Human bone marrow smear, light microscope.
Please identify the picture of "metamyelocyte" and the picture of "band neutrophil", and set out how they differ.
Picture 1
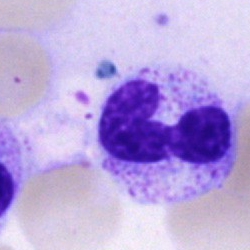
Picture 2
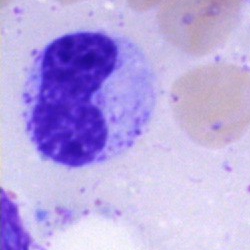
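The band neutrophil is in picture 1 and the metamyelocyte in picture 2. First, nucleus position: in picture 1 the nucleus lies toward the top of the cell, leaving a wider band of cytoplasm below it, whereas in picture 2 it lies toward the left side. Next, nucleus shape: in picture 2 it is kidney-shaped, with its indentation facing right. Then chromatin: in picture 1 it is dark purple and condensed. After that, cytoplasm: in picture 1 it is pale lilac and filled with many fine pink-violet granules, while in picture 2 fine purple granules are scattered through it. Last, surface: in picture 2 it is smooth, without projections.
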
